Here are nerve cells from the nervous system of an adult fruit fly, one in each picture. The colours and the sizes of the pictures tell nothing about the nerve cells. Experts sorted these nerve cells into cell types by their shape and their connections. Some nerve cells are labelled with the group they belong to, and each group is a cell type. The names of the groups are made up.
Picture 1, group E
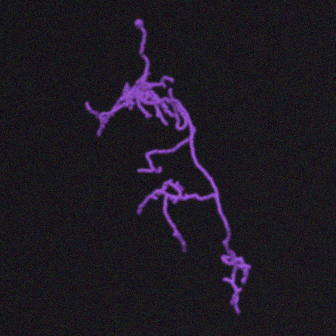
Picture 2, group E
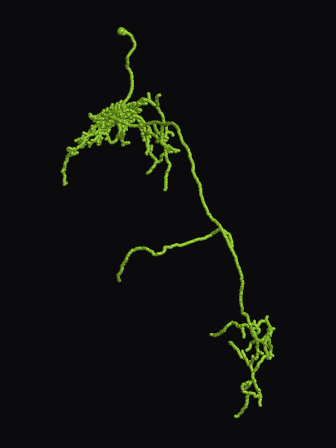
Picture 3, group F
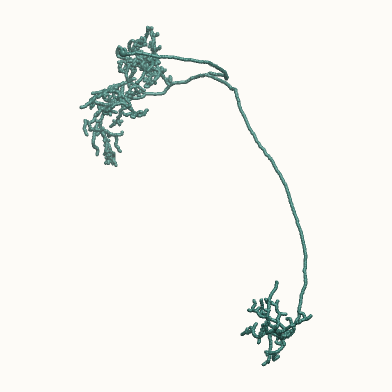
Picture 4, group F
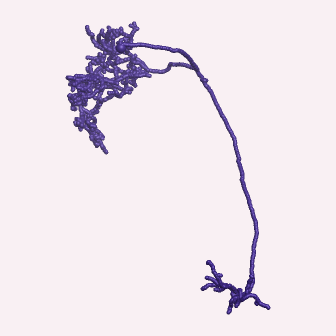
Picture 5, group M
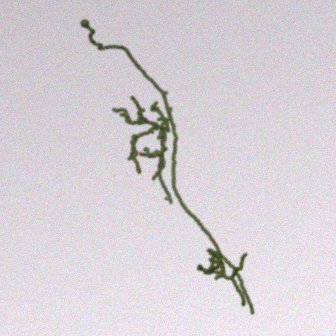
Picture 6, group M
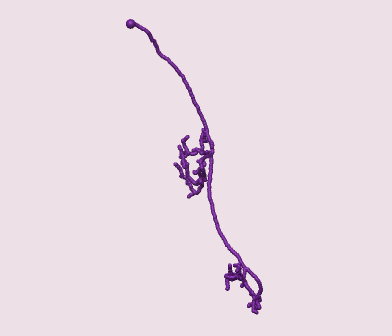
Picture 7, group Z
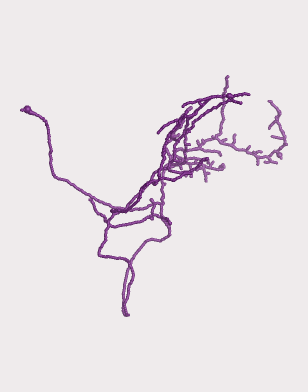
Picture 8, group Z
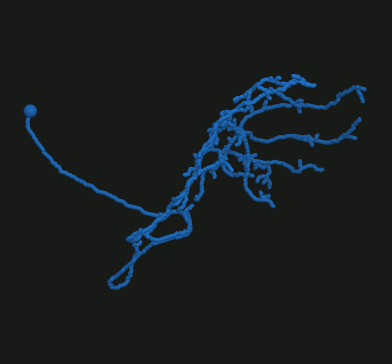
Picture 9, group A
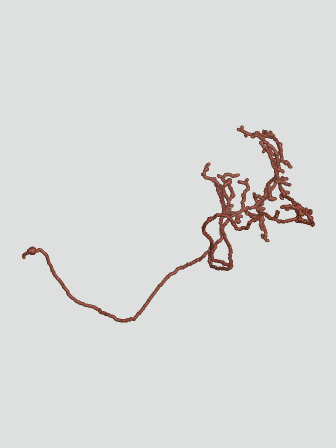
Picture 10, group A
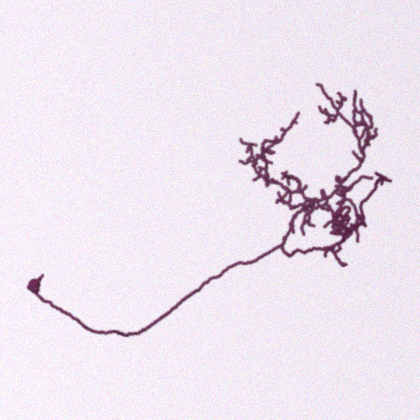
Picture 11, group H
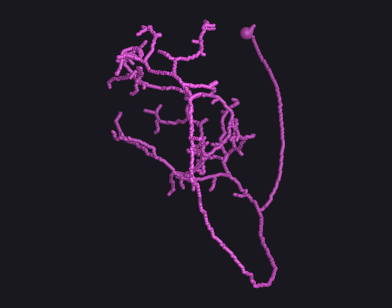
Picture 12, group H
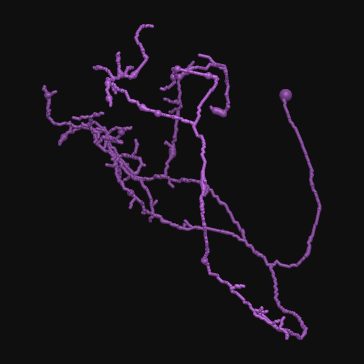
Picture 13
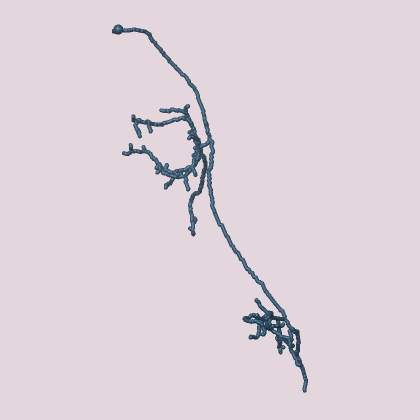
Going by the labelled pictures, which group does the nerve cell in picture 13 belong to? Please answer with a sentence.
It belongs to group M.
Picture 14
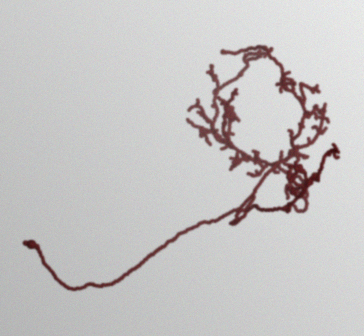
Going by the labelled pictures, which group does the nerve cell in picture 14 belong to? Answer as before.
It belongs to group A.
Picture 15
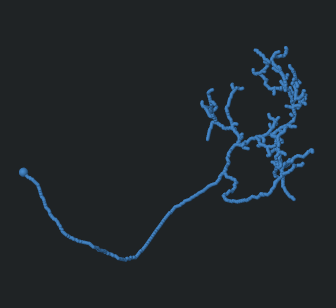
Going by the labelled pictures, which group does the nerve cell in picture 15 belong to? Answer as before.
It belongs to group A.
